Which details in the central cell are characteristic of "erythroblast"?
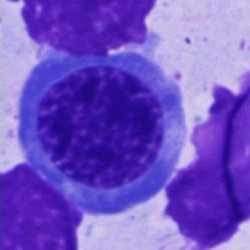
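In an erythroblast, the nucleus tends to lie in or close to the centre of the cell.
That fits here: the nucleus sits near the centre, with cytoplasm forming a rim all the way around it. The cell outline is roughly round. The chromatin is dark purple and clumped, with small paler spots between the clumps. No granules are visible in the cytoplasm.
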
